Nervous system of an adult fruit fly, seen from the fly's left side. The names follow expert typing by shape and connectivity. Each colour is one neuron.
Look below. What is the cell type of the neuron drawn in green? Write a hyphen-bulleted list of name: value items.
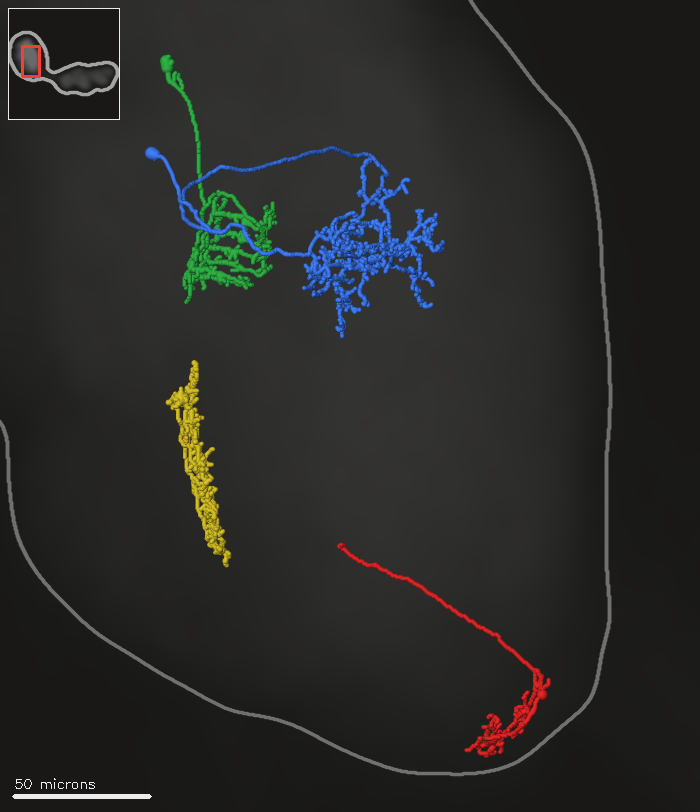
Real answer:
- cell type: Dm9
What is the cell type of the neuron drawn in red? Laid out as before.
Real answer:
- cell type: Tm3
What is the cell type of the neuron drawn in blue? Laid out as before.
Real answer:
- cell type: MeLo1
